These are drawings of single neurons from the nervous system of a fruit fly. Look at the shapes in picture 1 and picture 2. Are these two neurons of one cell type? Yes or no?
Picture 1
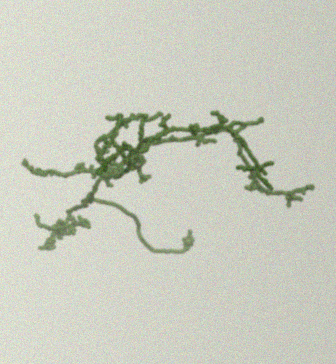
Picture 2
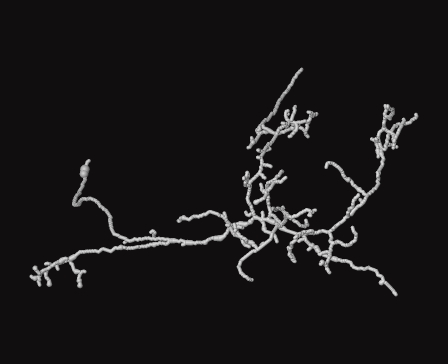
yes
